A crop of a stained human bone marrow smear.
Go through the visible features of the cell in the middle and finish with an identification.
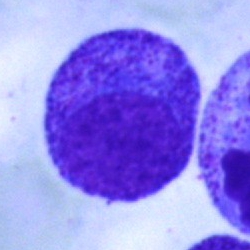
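Finely granular chromatin, without coarse clumps, is present in the nucleus. The cytoplasm is blue, with fine purple granules scattered through it. Just above the nucleus, a paler zone lies in the cytoplasm. Answer: promyelocyte.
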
